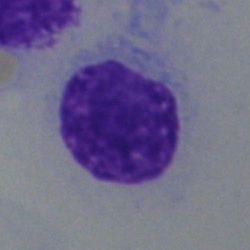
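Hairy cell: in the central cell, the nucleus fills most of the space, leaving just a scant rim of cytoplasm. Its chromatin is dense and dark purple, broken here and there by small paler spots. Take note of the very pale greyish blue of the cytoplasm, most of which sits above and to the right of the nucleus.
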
